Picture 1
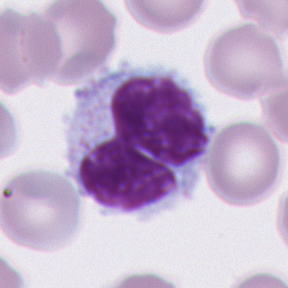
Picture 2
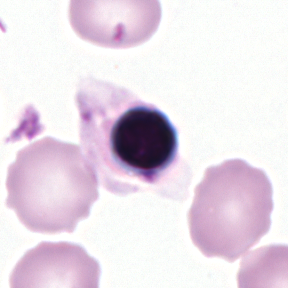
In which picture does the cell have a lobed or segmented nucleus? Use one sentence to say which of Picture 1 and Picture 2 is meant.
What is divided into lobes is the nucleus of the cell in Picture 1.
